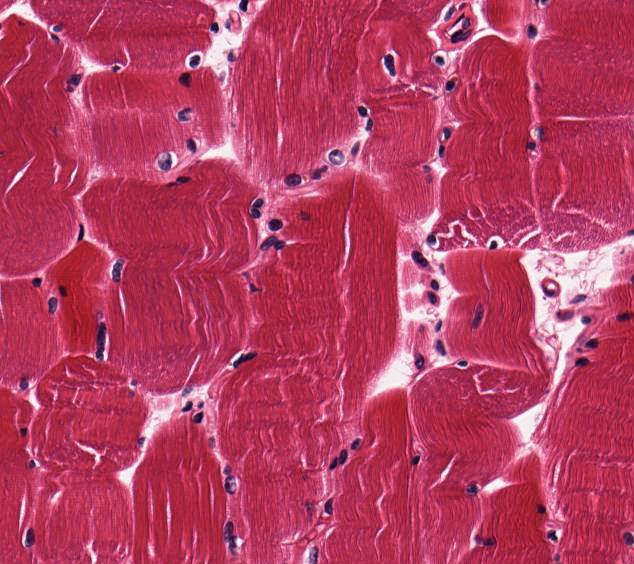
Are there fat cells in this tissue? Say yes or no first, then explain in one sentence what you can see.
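No. No fat cells are seen among the fibres.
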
